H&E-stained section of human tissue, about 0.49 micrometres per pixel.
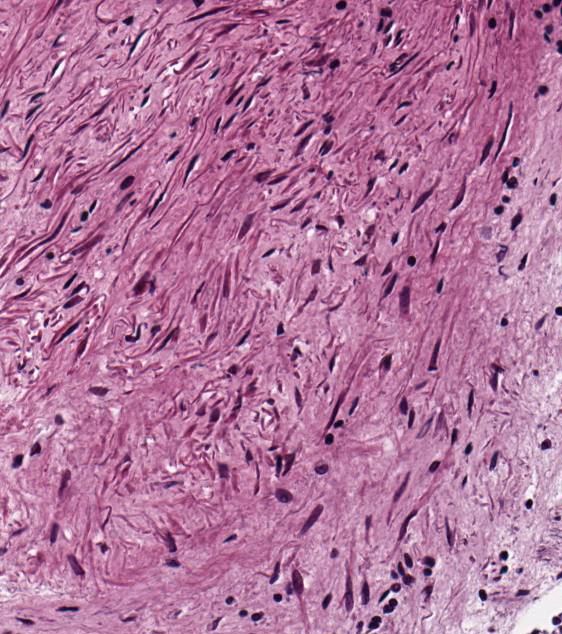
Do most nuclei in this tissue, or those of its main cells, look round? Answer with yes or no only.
No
